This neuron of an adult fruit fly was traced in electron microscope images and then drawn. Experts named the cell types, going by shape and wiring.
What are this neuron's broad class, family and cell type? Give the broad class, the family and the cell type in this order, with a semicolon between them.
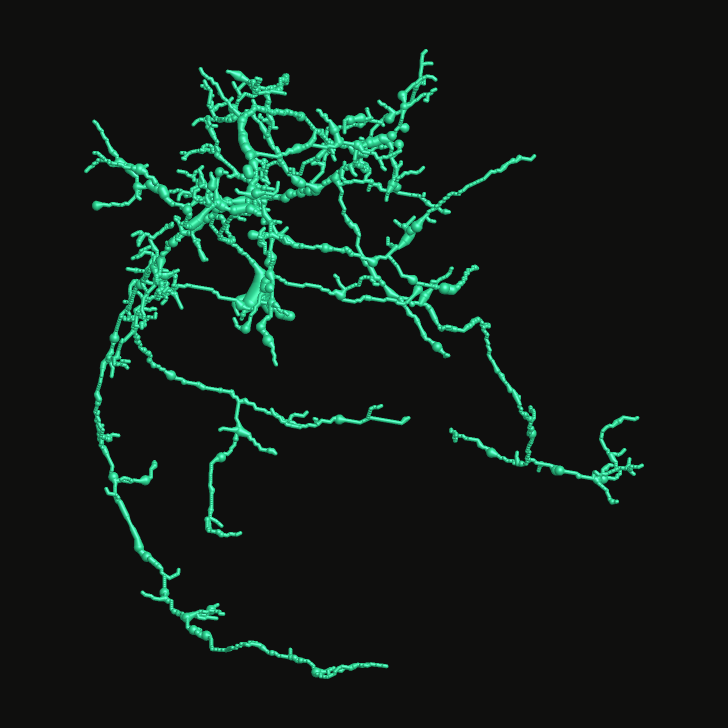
central-brain intrinsic neuron; hemilineage SMPad2; SMP064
